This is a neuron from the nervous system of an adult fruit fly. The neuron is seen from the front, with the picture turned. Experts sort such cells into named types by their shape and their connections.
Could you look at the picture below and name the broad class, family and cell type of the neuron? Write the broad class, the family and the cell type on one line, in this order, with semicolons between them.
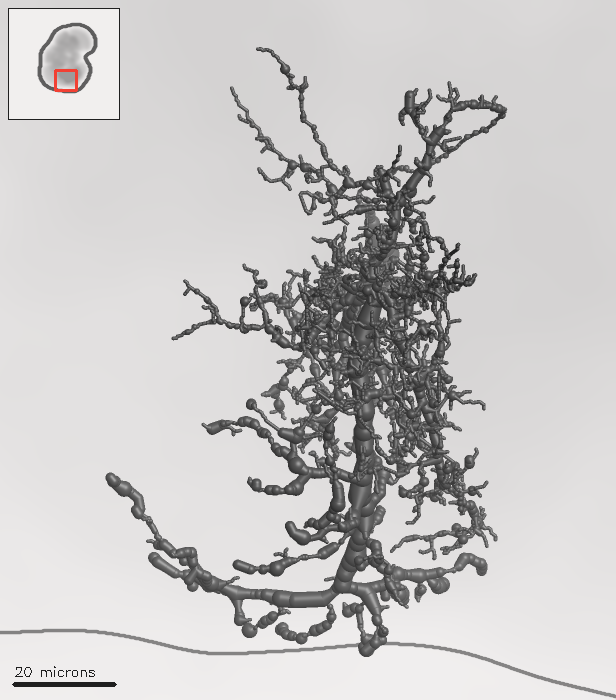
nerve-cord intrinsic neuron; hemilineage 12B; IN12B003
